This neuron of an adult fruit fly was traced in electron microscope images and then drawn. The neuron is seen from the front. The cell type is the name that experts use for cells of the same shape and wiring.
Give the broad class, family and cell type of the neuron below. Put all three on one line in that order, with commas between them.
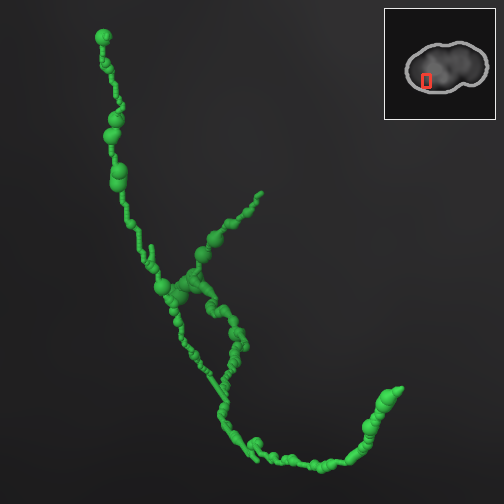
sensory neuron entering the nerve cord, class mechanosensory proprioceptive, SNpp45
